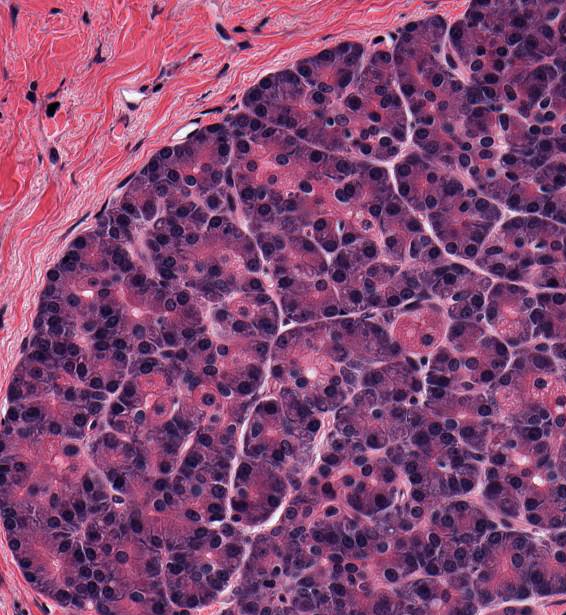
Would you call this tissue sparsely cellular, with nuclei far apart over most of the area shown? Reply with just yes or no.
No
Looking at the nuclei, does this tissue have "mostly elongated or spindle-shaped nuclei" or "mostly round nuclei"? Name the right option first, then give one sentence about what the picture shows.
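Mostly round nuclei. The nuclei of the epithelial cells are round, dark and fairly uniform in size.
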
